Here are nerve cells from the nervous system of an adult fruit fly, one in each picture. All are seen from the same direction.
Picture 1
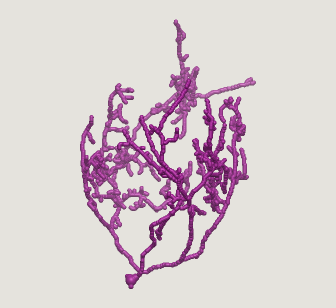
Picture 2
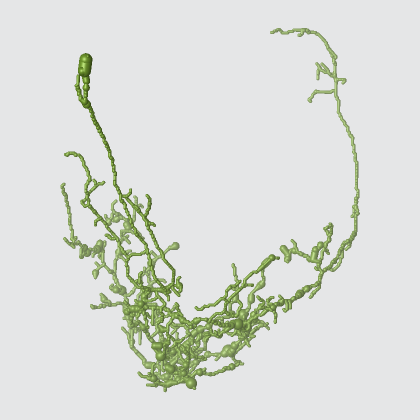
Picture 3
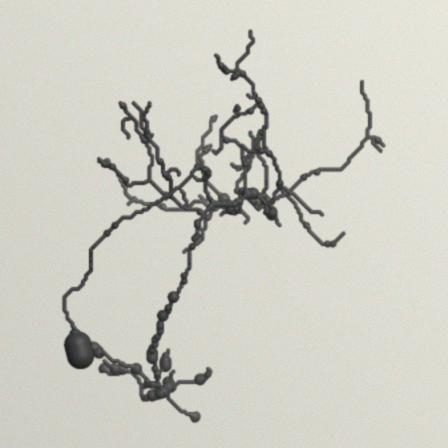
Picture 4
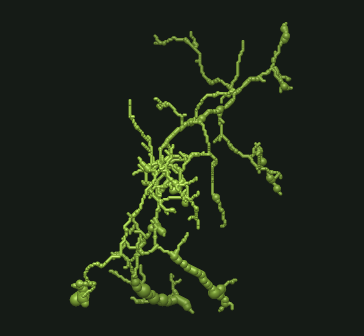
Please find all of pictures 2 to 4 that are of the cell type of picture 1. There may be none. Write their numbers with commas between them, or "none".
none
